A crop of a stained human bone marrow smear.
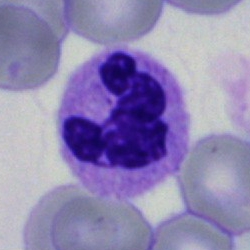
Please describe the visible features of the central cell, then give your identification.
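Round, smooth outline. Chromatin dark purple, densely clumped. Cytoplasmic granules fine and lilac, not coarse. No vacuoles in the cytoplasm. Segmented neutrophil.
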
